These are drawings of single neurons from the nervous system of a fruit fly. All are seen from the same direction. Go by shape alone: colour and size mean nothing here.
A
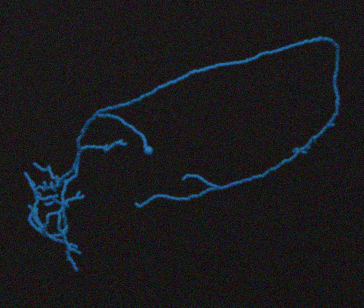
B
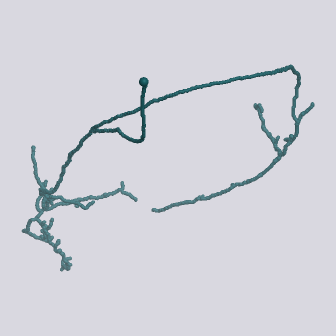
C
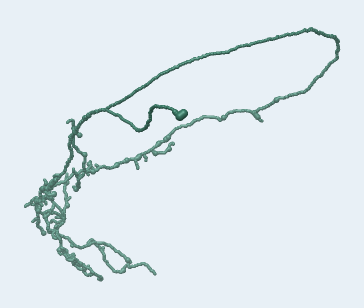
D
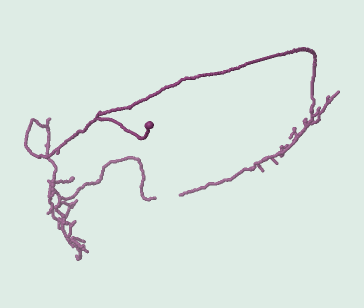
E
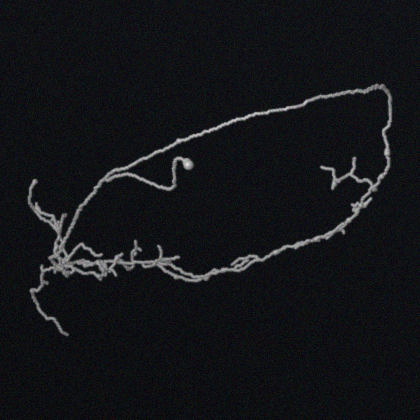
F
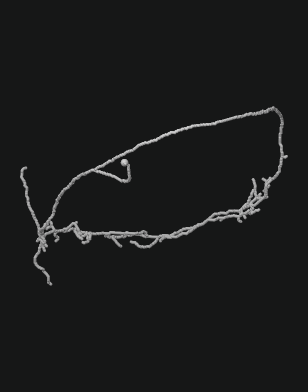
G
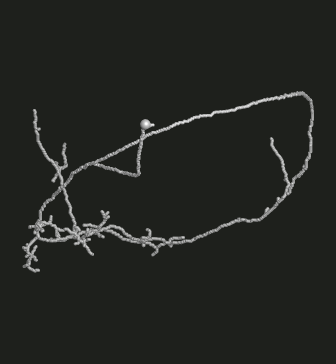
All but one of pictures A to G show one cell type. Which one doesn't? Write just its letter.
C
